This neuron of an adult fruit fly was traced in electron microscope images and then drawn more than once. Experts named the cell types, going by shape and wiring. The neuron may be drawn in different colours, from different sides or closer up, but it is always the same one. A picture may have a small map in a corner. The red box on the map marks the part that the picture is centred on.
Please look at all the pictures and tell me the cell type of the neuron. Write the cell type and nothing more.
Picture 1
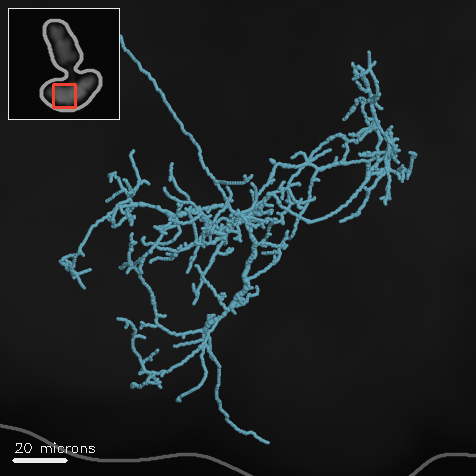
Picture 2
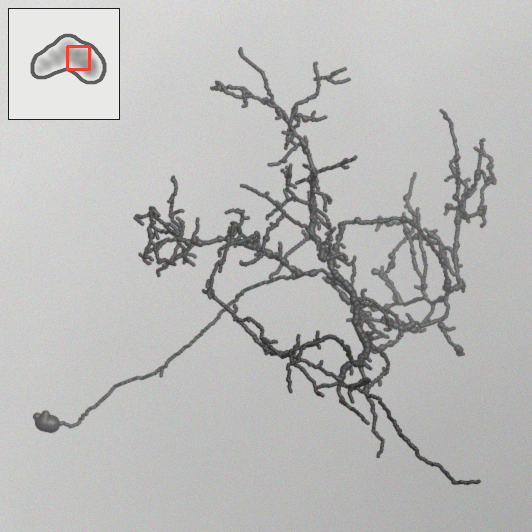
VES203m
